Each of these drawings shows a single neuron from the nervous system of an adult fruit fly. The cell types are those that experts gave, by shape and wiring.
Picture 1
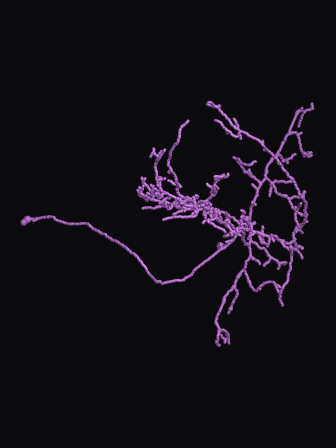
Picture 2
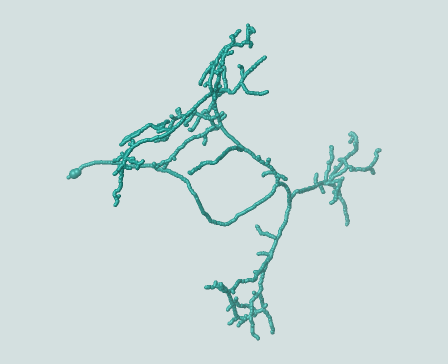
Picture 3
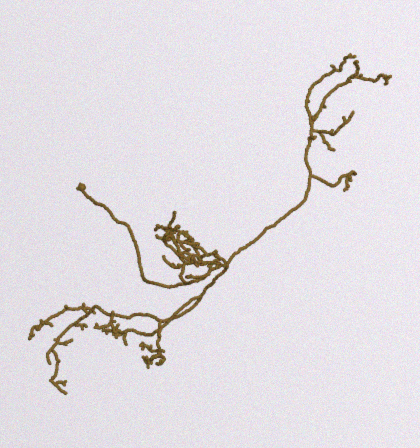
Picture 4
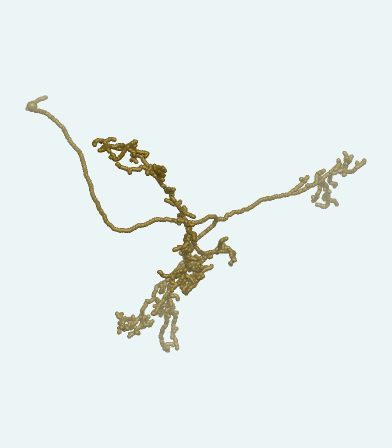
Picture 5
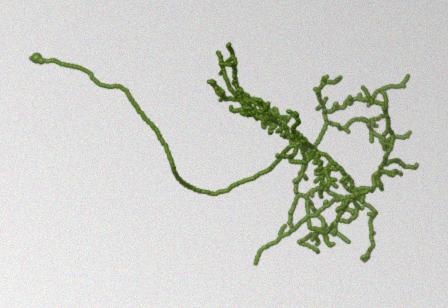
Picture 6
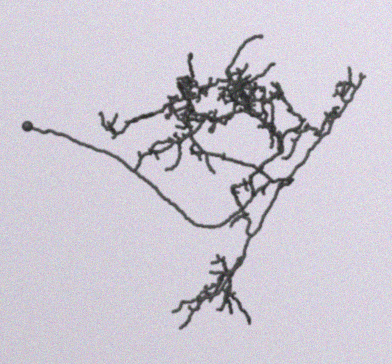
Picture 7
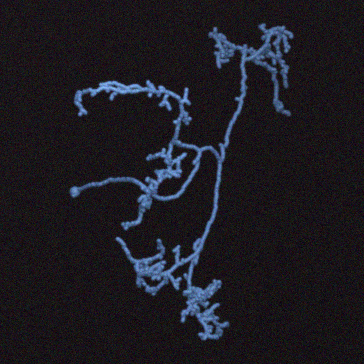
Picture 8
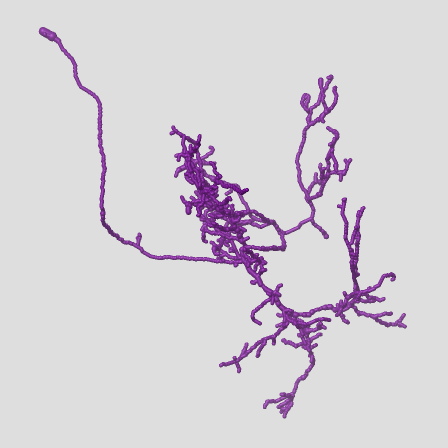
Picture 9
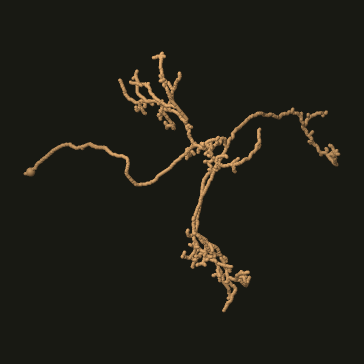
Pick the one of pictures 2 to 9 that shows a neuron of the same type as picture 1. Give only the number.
5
